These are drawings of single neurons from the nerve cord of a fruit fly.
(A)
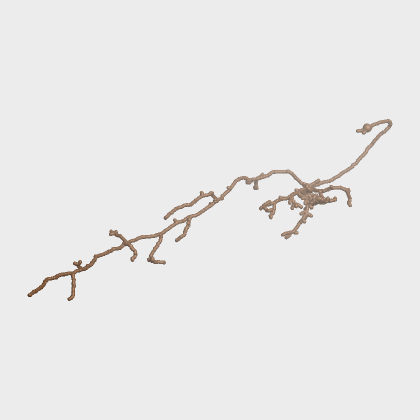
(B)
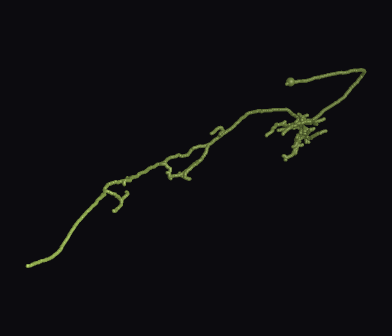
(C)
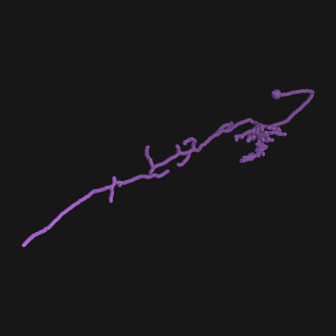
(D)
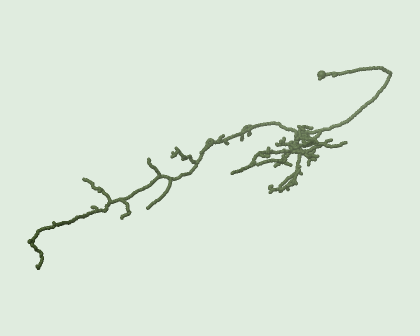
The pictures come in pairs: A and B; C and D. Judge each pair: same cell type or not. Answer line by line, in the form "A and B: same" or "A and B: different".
A and B: same
C and D: same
